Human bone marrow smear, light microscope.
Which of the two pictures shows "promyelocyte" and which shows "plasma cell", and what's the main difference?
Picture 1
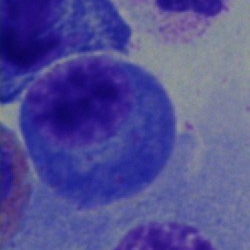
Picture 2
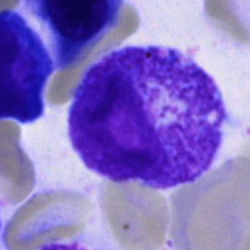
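Picture 1 is the plasma cell; picture 2 is the promyelocyte. In picture 1 the chromatin is coarse and clumped, darkest in the middle of the nucleus.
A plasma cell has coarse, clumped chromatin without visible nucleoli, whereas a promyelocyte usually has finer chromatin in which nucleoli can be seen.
The cytoplasm of picture 1 is plentiful and stains deep blue, with a paler band lying next to the nucleus on its lower side.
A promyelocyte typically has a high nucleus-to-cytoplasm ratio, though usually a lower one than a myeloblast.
In picture 2 the darker nuclear area lies towards the left side, and a paler patch with sparser granules lies on the right.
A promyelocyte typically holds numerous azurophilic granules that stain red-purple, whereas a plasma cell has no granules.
The outline of picture 1 is round and smooth; that of picture 2 is roughly round, and its surface shows no projections. A darkly stained neighbouring cell touches the plasma cell at the upper left, and pale red cells lie against the lower edge of the promyelocyte.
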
